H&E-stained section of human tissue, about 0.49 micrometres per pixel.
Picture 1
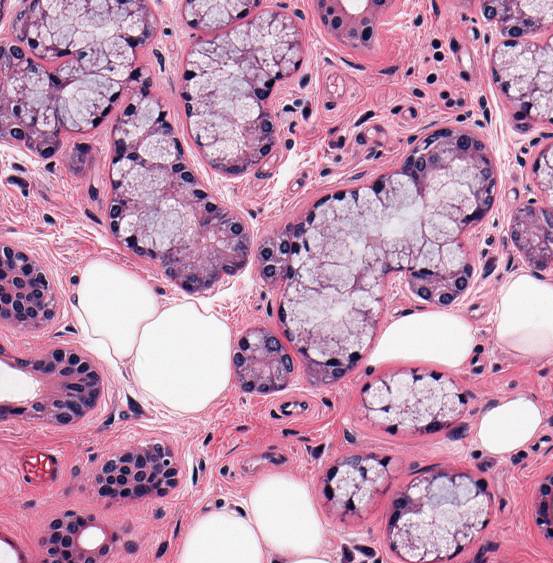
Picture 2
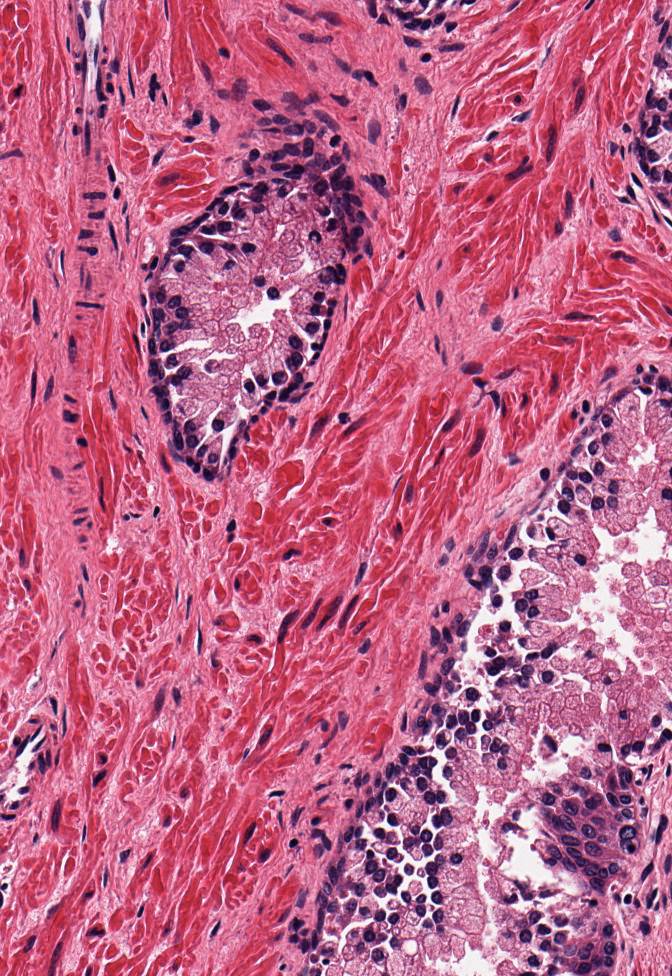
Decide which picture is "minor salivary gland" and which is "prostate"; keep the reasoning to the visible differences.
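Here the first picture is minor salivary gland and the second is prostate. In the minor salivary gland, rounded glandular units are separated by bands of pink collagenous stroma. Most units, especially upper and right, are mucous cells with pale, foamy grey-lilac cytoplasm; see their small, dark nuclei flattened against each unit's outer edge. In the prostate, smooth muscle bundles with bright pink cytoplasm and elongated, blunt-ended nuclei fill most of the field. Two glandular units sit among them, one in the upper left-centre and a larger one in the lower right, their epithelial nuclei small, round, dark and basal.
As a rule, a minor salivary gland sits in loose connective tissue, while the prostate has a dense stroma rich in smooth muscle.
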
